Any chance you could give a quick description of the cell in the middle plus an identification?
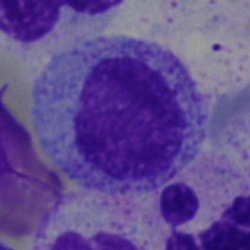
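The nucleus spans more than half the width of the cell, and a rim of cytoplasm surrounds it on all sides. The chromatin stains dark purple and appears dense. Fine purple granules are scattered throughout the cytoplasm. This cell is a promyelocyte.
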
